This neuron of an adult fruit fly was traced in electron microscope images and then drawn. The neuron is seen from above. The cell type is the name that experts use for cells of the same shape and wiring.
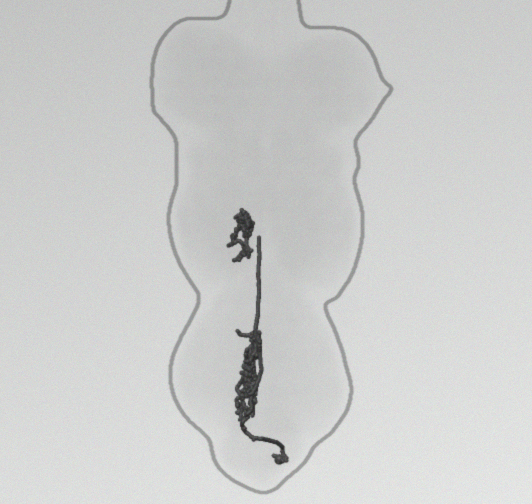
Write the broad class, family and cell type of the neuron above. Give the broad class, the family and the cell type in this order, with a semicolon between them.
ascending neuron; hemilineage 05B; AN05B025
